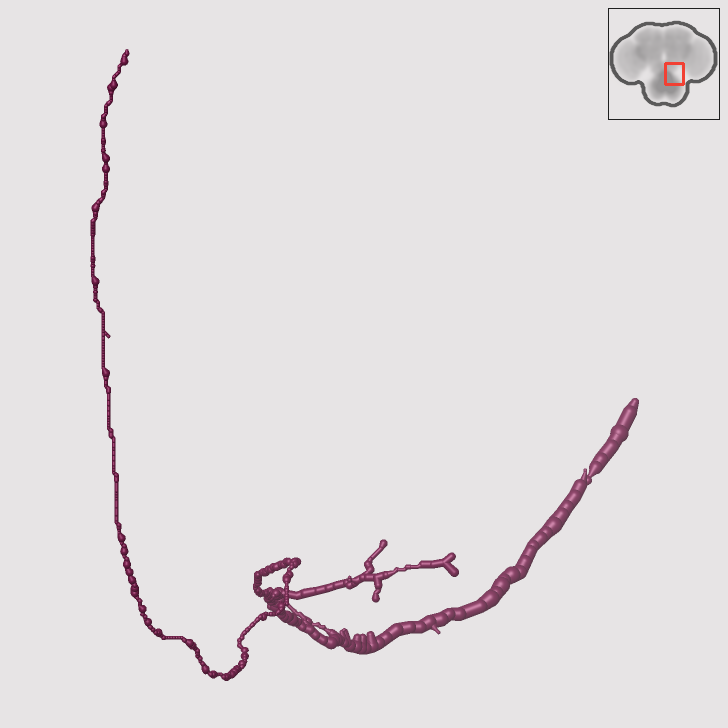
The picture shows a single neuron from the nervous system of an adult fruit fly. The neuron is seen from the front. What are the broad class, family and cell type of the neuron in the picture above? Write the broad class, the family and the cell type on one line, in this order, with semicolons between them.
sensory neuron ascending to the brain; class mechanosensory proprioceptive; SApp01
